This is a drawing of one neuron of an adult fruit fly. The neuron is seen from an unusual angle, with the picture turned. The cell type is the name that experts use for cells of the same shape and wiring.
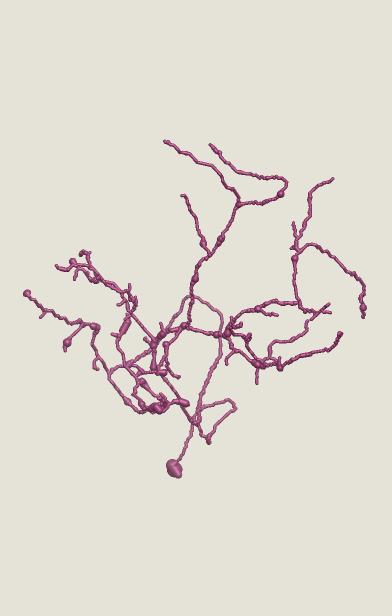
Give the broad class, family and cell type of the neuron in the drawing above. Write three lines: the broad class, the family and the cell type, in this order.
nerve-cord intrinsic neuron
hemilineage 16B
IN16B121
